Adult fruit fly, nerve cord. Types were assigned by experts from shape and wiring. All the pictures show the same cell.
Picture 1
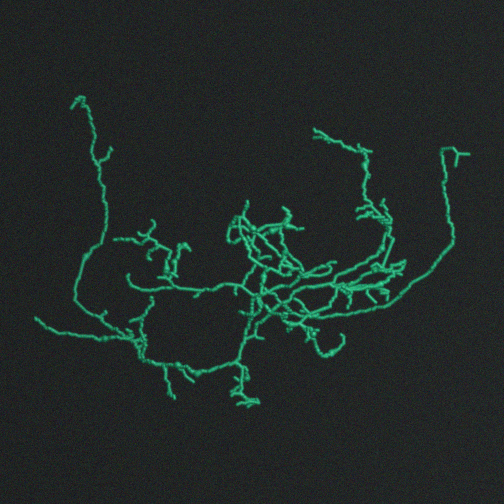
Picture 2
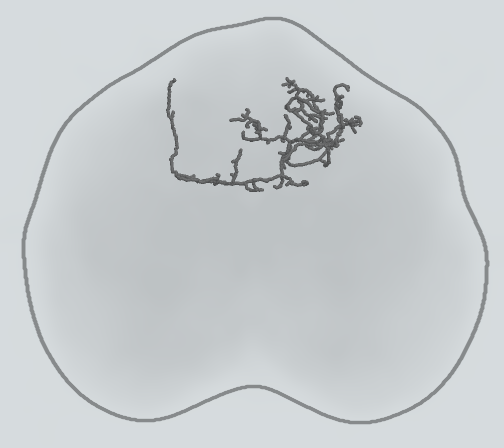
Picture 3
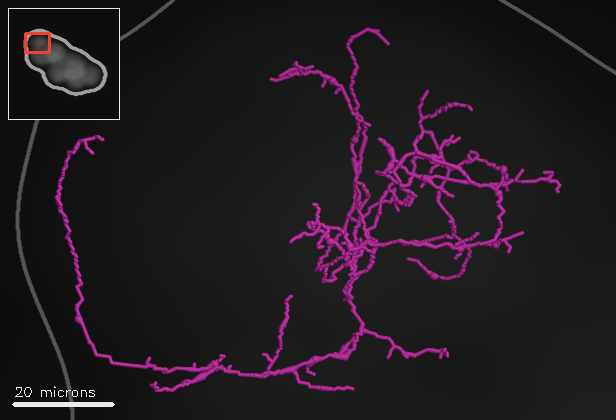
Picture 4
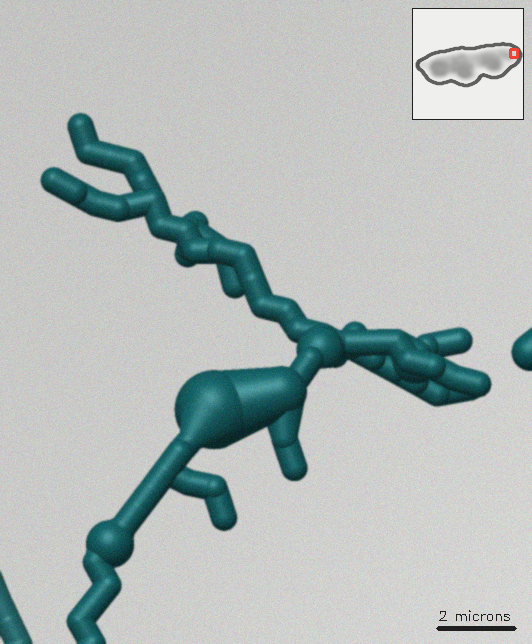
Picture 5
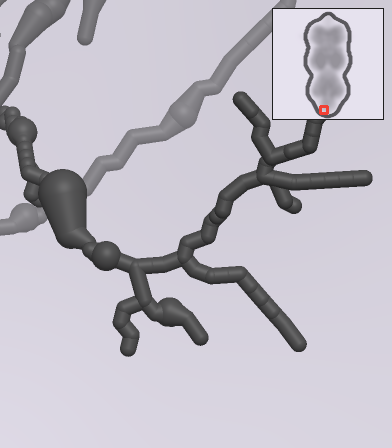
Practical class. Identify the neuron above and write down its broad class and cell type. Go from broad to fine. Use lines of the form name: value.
broad class: sensory neuron entering the nerve cord
cell type: SNxx08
